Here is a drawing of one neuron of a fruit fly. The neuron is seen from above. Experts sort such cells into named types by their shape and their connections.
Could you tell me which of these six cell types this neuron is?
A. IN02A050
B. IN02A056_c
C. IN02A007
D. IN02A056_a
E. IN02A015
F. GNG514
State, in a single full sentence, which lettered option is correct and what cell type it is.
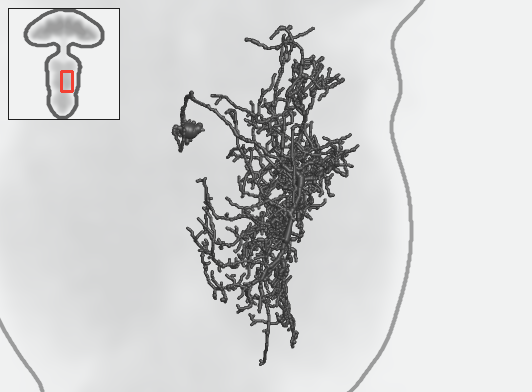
The neuron is of type IN02A007, and that type is option C.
